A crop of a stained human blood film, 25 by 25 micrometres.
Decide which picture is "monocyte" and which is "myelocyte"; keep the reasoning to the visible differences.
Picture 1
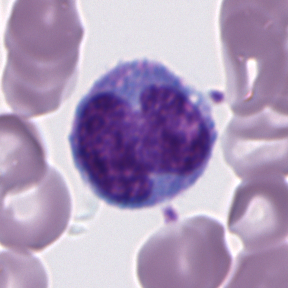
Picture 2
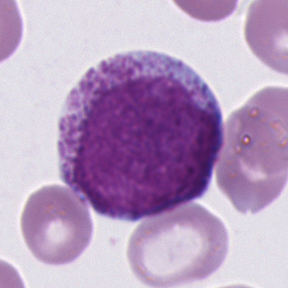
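Of the two, picture 1 holds the monocyte and picture 2 the myelocyte. The monocyte is roughly round with a slightly fuzzy, frayed edge and is about 13 micrometres across; its nucleus measures about 12 by 10 micrometres and fills about 70% of the cell's area.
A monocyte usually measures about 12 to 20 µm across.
Its cytoplasm is pale greyish-blue and holds no large coarse granules, and no distinct nucleoli can be seen.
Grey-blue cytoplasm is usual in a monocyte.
The myelocyte, also roughly round, is larger at about 15 micrometres across. Its cytoplasm forms only a narrow crescent along the upper-left edge, pale bluish between the granules and without vacuoles. Around them, small purple fragments lie just outside the monocyte at the upper right and at the bottom, while red cells touch the myelocyte at its bottom and right side.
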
